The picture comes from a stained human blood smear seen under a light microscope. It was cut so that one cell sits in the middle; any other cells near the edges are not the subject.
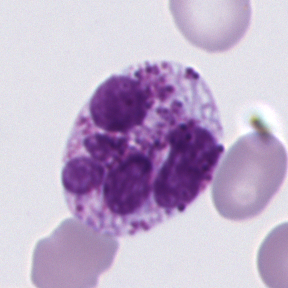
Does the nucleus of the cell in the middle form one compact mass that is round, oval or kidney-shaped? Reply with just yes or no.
No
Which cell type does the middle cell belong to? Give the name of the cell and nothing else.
basophil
